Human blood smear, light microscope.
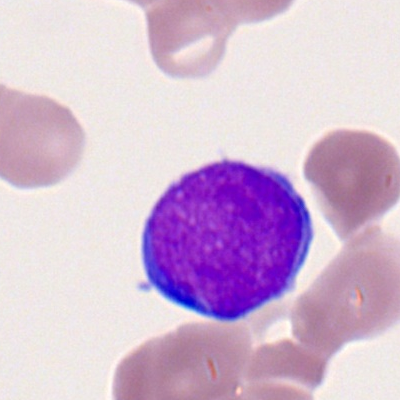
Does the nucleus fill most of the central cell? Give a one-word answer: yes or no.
Yes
